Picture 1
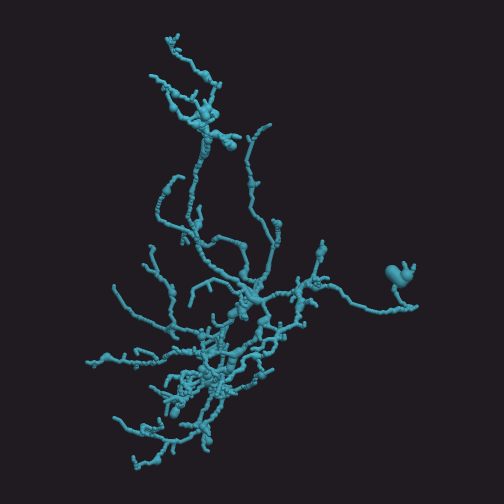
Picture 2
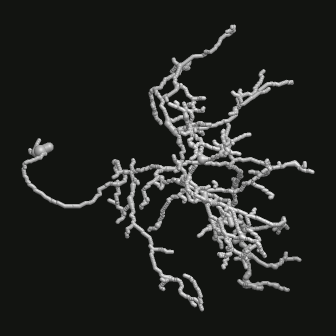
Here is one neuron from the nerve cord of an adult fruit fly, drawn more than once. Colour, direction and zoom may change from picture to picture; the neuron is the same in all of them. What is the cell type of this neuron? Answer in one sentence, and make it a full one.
This neuron falls under the cell type IN21A079.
